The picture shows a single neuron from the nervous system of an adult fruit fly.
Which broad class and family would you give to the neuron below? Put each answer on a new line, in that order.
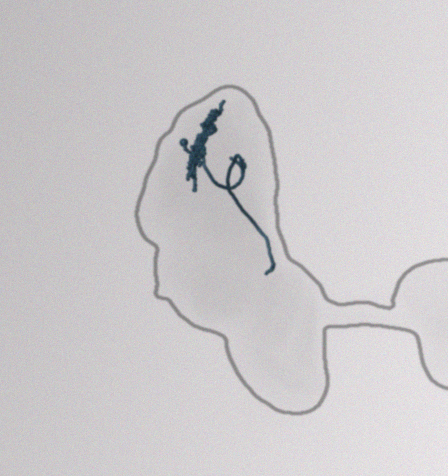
visual projection neuron
MeVPLo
